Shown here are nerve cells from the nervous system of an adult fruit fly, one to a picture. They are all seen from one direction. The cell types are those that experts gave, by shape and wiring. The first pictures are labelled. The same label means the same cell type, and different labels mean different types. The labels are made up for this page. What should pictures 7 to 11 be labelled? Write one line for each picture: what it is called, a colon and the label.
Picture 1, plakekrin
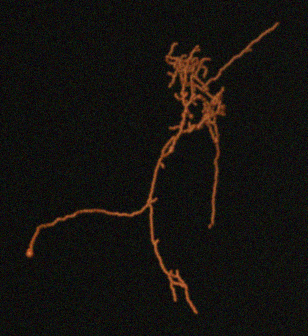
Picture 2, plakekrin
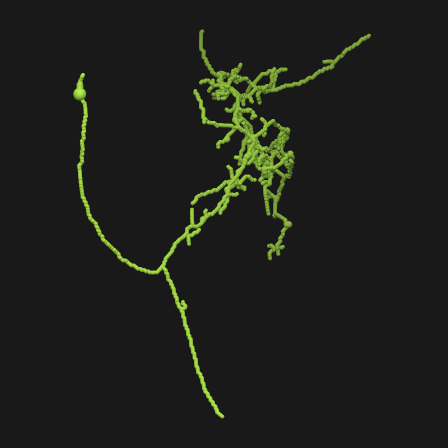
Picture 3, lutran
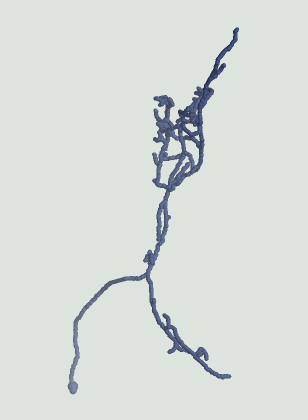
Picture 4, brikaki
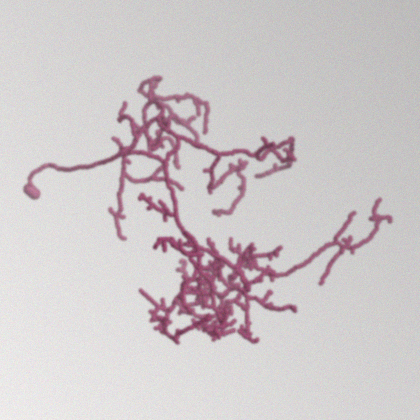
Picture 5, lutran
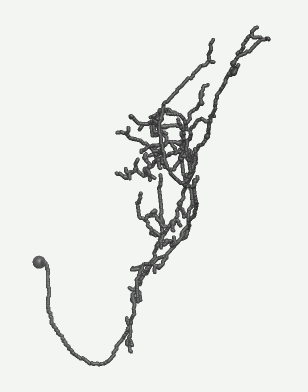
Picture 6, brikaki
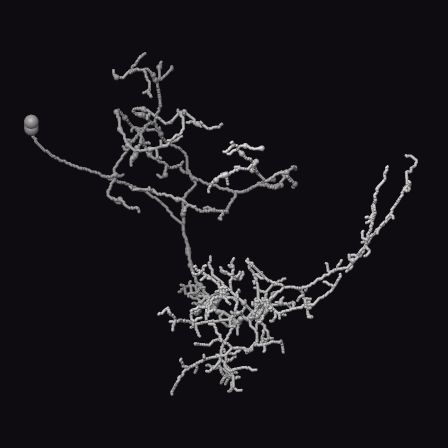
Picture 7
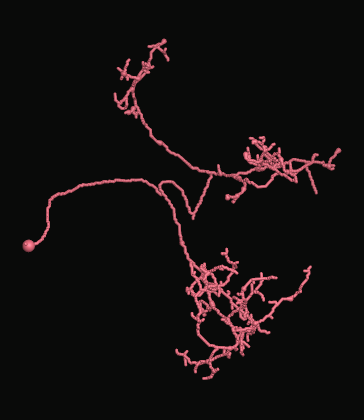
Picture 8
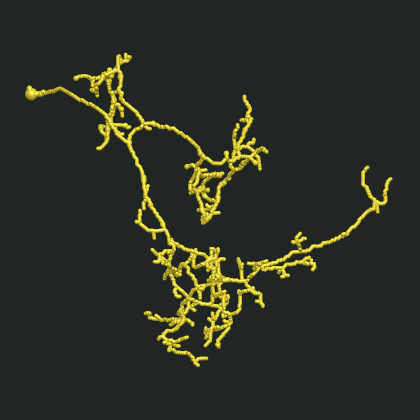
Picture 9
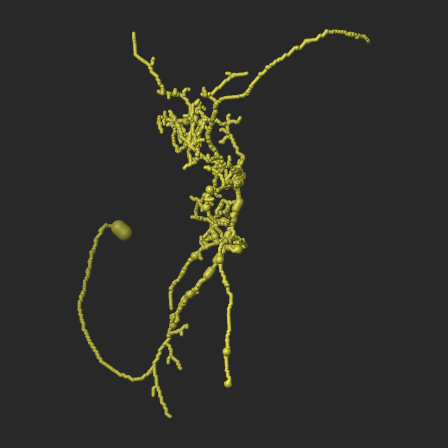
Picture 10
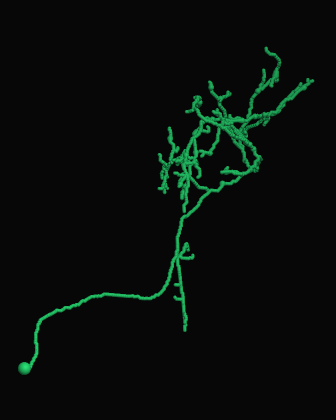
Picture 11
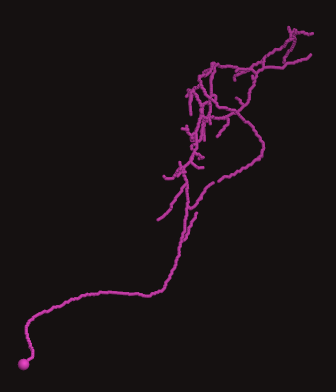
7: brikaki
8: brikaki
9: plakekrin
10: lutran
11: lutran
